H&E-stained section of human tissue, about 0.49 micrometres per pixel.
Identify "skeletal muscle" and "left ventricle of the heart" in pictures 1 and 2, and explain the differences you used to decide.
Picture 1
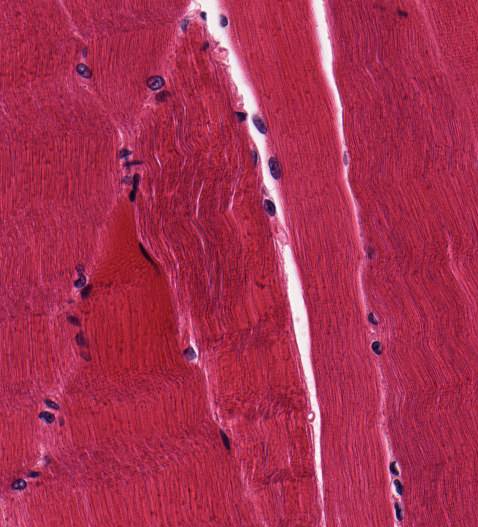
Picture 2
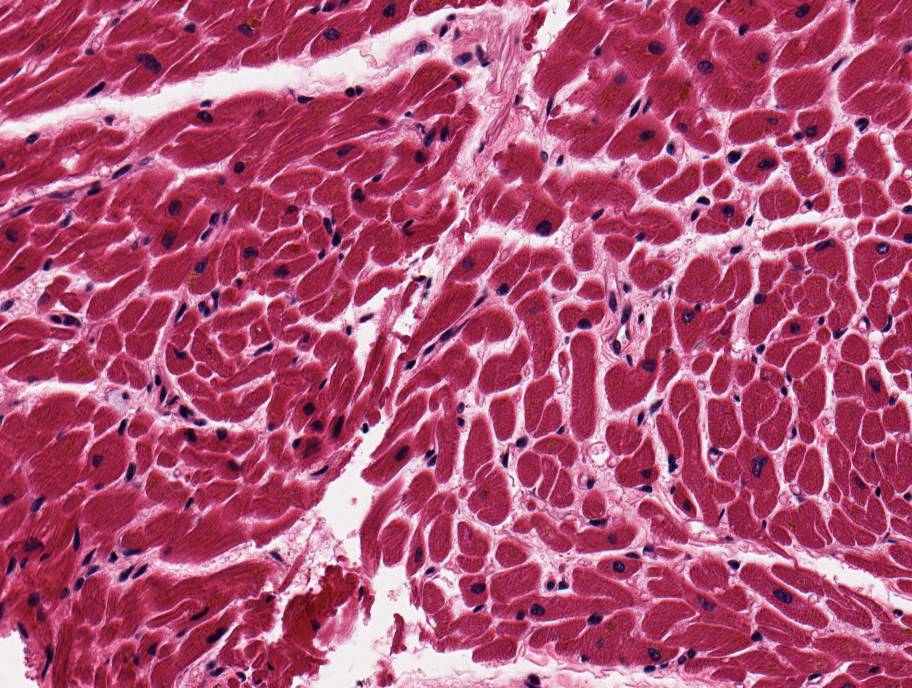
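ID: picture 1, skeletal muscle; picture 2, left ventricle of the heart. Nuclei: picture 1, dark, oval, at fibre edges rather than central; picture 2, central within the fibres.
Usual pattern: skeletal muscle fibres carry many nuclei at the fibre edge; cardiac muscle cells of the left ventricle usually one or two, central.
Striations: picture 1 shows fine transverse cross-striations, wavy and crinkled in one fibre mid-field. Cytoplasm: picture 1 deep pink-red; picture 2 holds fine golden-brown granules near the nuclei in some fibres. Orientation, picture 2: upper left cut lengthwise, running lower left to upper right; right side mostly cut across, with rounded and irregular profiles.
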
